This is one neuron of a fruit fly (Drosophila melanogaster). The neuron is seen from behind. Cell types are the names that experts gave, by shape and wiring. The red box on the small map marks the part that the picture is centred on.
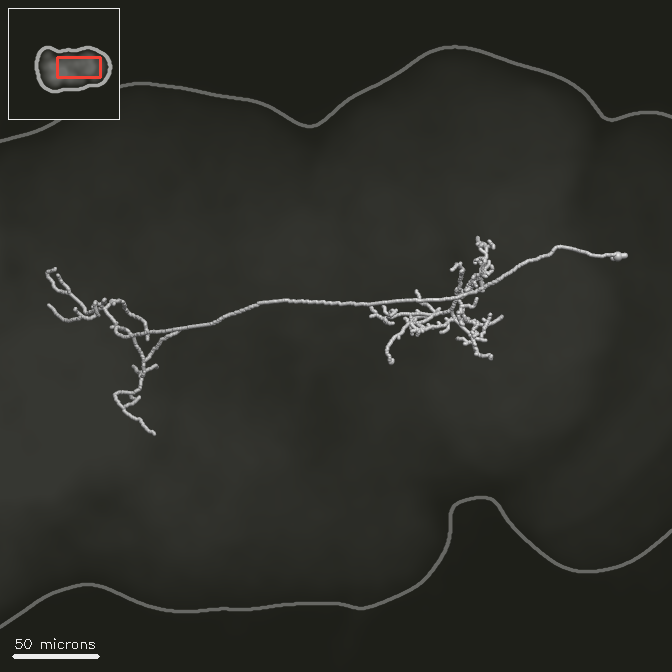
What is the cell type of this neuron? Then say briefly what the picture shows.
The cell type is CB2143. This is a central-brain intrinsic neuron. The cell body can be seen on the right of the picture. From left to right in the picture it spans about 350 microns.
